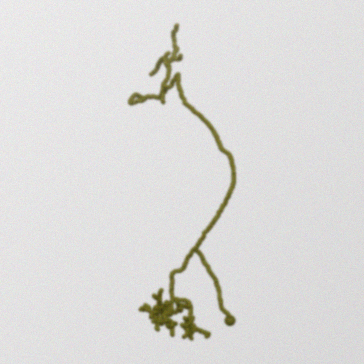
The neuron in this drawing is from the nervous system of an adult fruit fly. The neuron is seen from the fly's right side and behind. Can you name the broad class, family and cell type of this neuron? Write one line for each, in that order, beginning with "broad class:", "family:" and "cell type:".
broad class: visual projection neuron
family: LoVP
cell type: LoVP2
